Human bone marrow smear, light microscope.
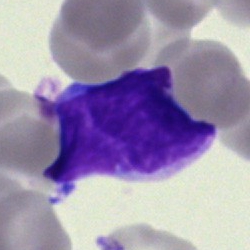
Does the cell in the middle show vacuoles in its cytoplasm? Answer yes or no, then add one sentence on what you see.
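No. No vacuoles are visible in the cell.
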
